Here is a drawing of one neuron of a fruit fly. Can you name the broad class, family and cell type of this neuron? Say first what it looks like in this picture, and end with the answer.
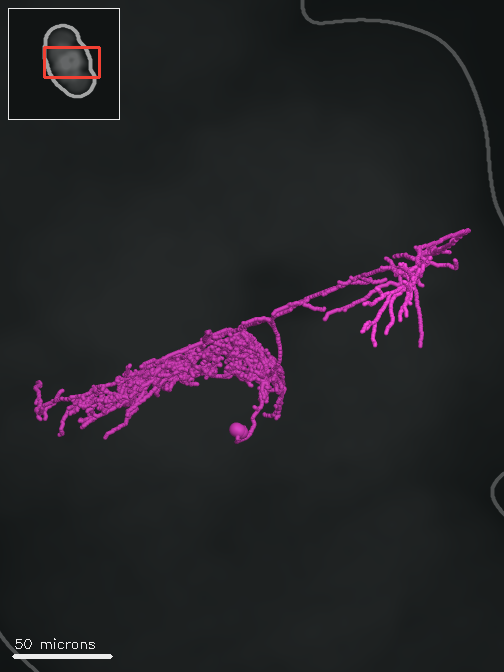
By the scale bar it is about 250 microns wide in this view. Dozens of branch ends can be seen. It is an ascending neuron. Its family is hemilineage 17A. Its cell type is AN17A018.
